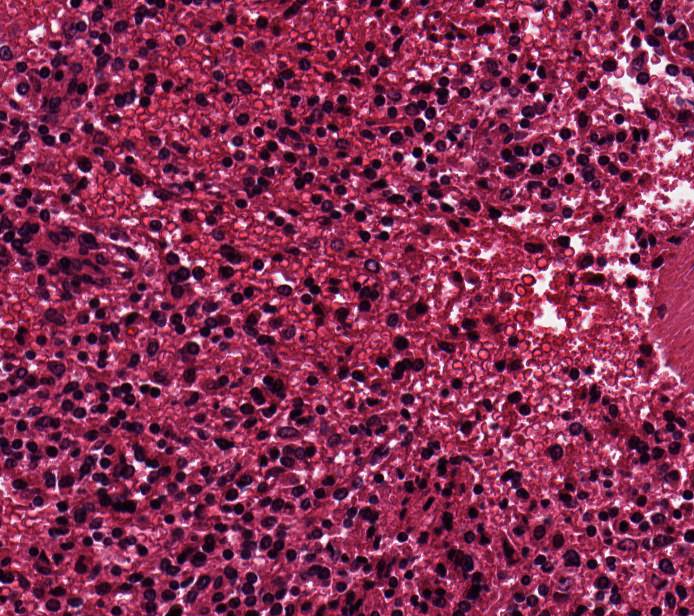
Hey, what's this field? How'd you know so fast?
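That's red pulp of the spleen. Small round cells with dark, densely stained nuclei lie among the red blood cells, crowding more in the lower half; red cells dominate the upper right.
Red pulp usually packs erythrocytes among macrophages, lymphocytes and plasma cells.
Small irregular clear spaces lie mostly upper right. A homogeneous, cell-free pink area sits mid-height at the right edge.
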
